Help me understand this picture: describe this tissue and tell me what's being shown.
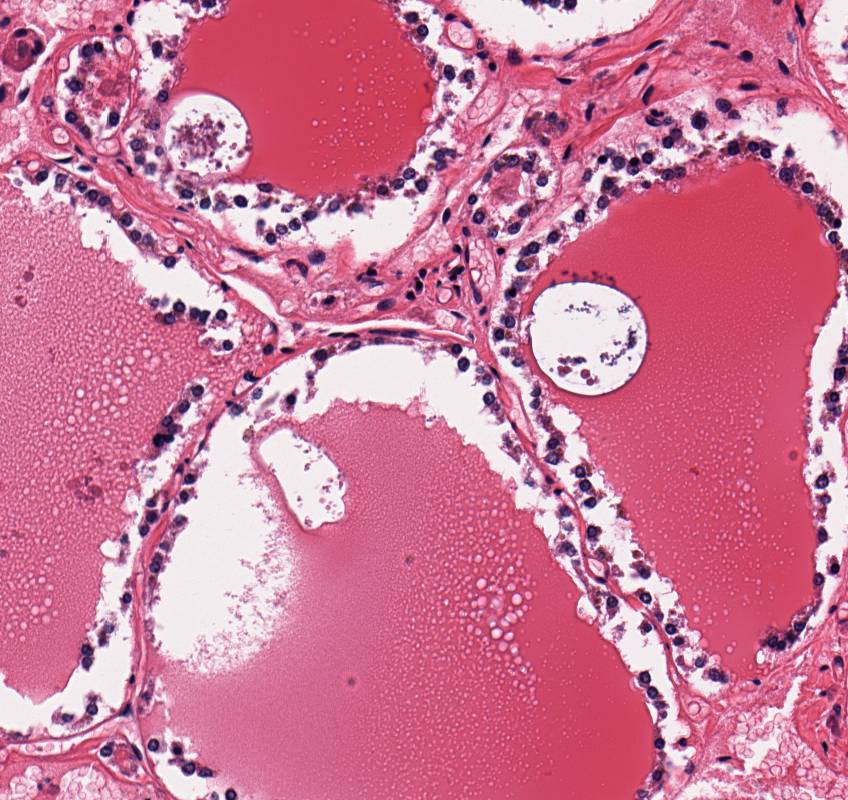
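A few large round-to-oval follicles filled with pink colloid occupy most of the field. Their lining cells have small, round, dark, evenly spaced nuclei. The colloid is dotted with many small round clear vacuoles. No lymphocyte aggregates lie in the stroma between follicles. This is thyroid.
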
